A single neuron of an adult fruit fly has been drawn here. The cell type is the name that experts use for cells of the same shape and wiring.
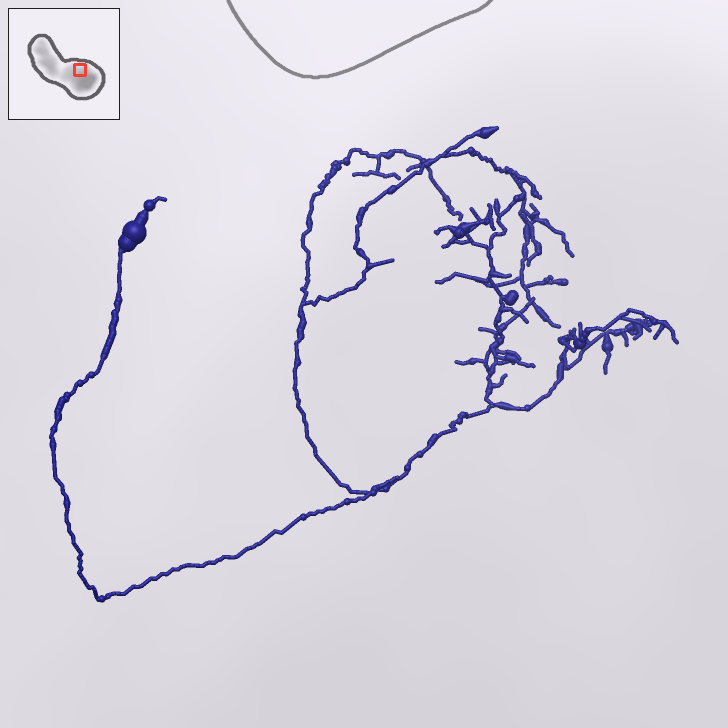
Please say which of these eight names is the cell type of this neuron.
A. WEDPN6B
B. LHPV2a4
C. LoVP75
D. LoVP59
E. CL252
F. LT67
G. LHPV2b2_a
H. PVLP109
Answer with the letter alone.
G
